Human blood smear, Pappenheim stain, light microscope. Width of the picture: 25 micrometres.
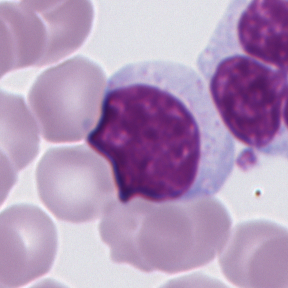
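Large granular lymphocyte, central cell. Nucleus off-centre toward the left, with an angular notch in its left edge. Chromatin dark purple and clumped, paler patches between the clumps. Fine pinkish-purple granules scattered sparsely through the cytoplasm.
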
